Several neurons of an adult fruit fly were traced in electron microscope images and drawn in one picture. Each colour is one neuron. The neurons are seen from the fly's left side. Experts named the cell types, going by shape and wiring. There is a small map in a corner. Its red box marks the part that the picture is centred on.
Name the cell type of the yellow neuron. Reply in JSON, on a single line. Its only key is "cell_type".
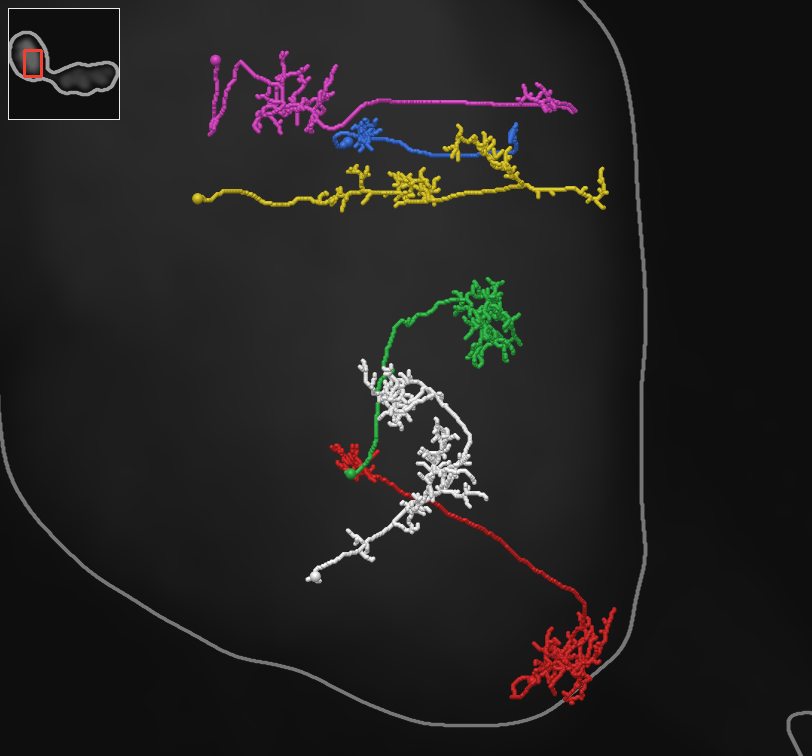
{"cell_type": "TmY5a"}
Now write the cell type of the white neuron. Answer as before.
{"cell_type": "TmY21"}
